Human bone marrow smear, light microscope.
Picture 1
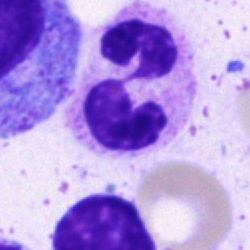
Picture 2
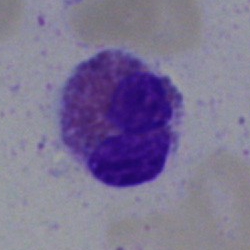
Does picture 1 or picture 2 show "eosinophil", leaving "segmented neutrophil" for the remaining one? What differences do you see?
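Segmented neutrophil in picture 1; eosinophil in picture 2. Common to both: dense chromatin staining dark purple, no nucleolus visible. Picture 1: no vacuoles in the cytoplasm; a larger cell with blue cytoplasm lies close on the left. Picture 2: granules fill the cytoplasm throughout; outline roughly round, edge slightly uneven.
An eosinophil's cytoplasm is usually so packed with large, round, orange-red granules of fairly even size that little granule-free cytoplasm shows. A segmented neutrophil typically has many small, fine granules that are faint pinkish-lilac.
Picture 2: no other cell touches it; small purple specks are scattered over the background.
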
